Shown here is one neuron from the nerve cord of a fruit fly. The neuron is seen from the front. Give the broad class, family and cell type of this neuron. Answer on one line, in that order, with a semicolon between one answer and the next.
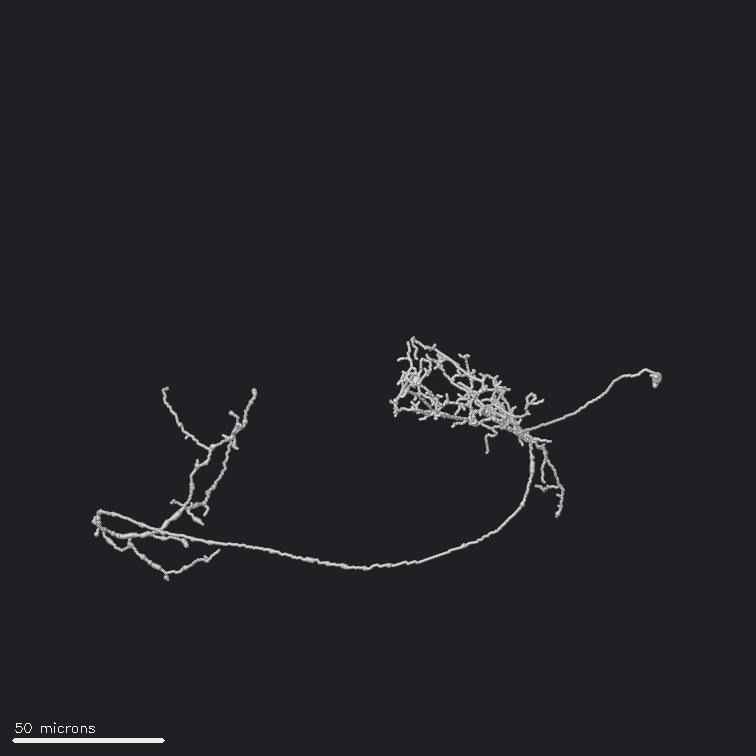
nerve-cord intrinsic neuron; hemilineage 01A; IN01A050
